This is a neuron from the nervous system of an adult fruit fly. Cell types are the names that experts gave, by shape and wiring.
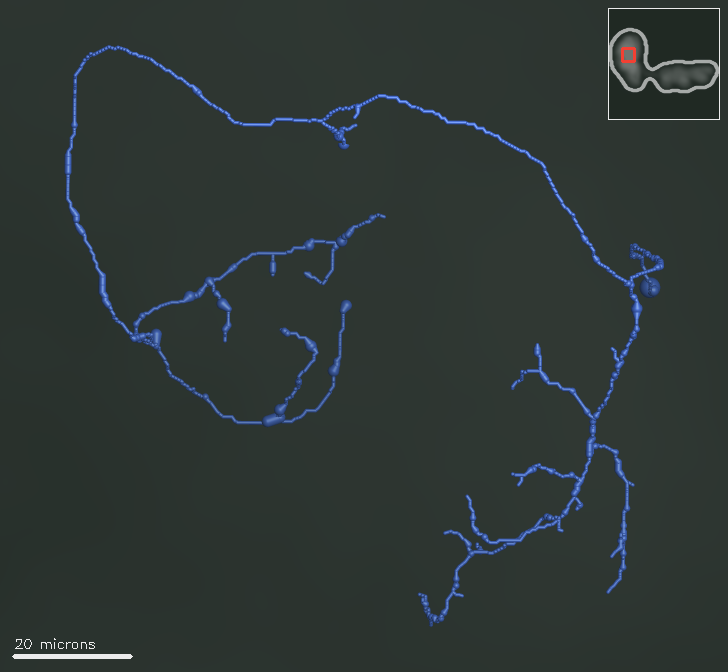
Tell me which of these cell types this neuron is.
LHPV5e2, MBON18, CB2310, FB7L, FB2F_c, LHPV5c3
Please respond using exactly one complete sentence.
The type assigned to this neuron is LHPV5c3.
